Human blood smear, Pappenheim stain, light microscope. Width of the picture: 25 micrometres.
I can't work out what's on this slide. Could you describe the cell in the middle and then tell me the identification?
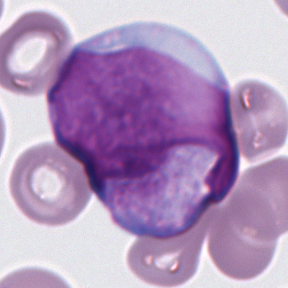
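At first glance, a large purple nucleus takes up most of this cell, which measures about 18 micrometres across. Its chromatin seems finely stippled, not clumped. Toward the bottom of the cell lies a paler lilac zone, also finely stippled. Along the lower-left border I notice a thin, darker blue rim. This is an atypical promyelocyte.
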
